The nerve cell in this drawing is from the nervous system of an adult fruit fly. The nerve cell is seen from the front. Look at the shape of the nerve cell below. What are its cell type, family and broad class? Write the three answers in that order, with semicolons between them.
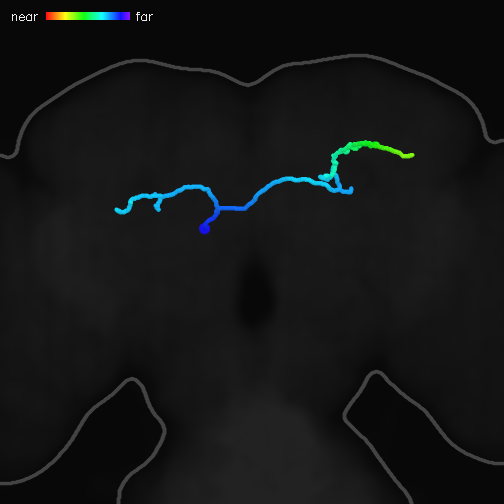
CL355; hemilineage DM6_posterior; central-brain intrinsic neuron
